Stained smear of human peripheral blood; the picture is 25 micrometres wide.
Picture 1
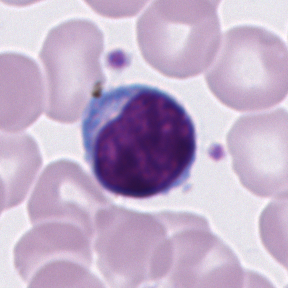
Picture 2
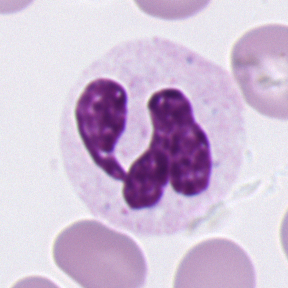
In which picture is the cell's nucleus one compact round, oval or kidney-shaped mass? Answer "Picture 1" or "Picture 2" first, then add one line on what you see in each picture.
Picture 1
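In picture 1: The nucleus is round, with no indentation or lobes.
In picture 2: The nucleus is divided into three lobes.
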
